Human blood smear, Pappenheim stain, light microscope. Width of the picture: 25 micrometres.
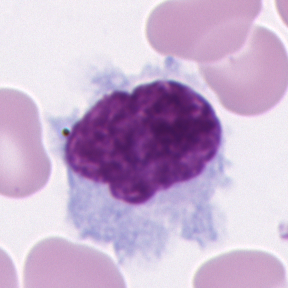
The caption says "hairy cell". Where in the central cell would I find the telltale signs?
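A ragged border bearing fine hair-like wisps of cytoplasm goes with a hairy cell.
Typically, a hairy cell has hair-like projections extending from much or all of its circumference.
The remaining features are simply as seen: the nucleus, about 14 by 10 micrometres, is lumpy in outline with shallow notches in its edge. The cytoplasm is pale grey-blue and reaches farthest out below the nucleus.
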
